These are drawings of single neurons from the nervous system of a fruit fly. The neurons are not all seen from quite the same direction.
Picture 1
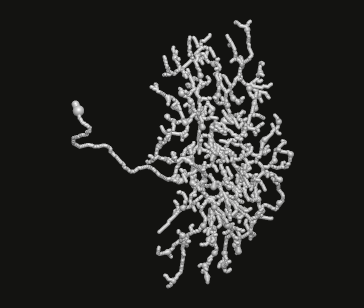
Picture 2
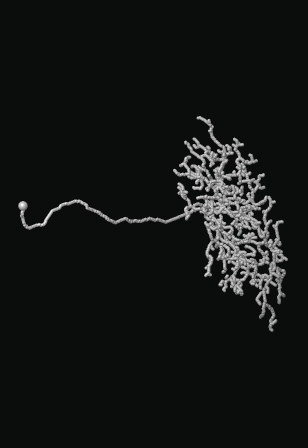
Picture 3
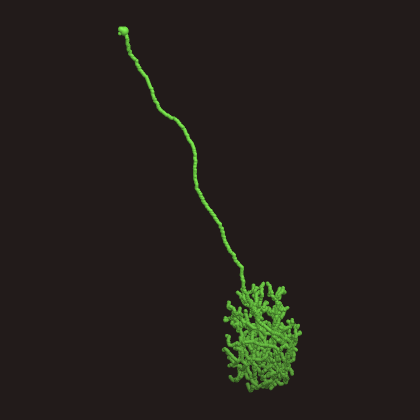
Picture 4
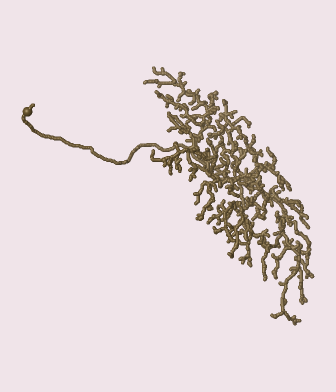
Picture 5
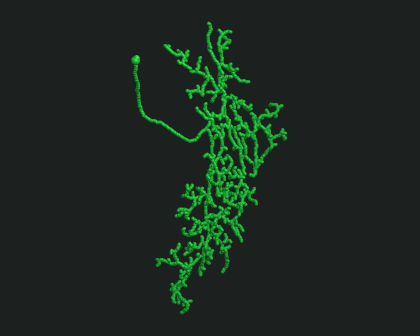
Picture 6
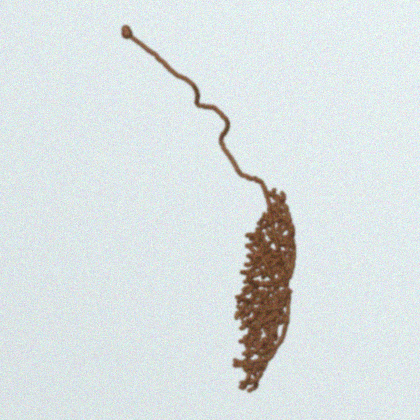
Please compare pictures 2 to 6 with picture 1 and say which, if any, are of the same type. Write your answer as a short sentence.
Picture 2, picture 4 and picture 5 are of the same cell type.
